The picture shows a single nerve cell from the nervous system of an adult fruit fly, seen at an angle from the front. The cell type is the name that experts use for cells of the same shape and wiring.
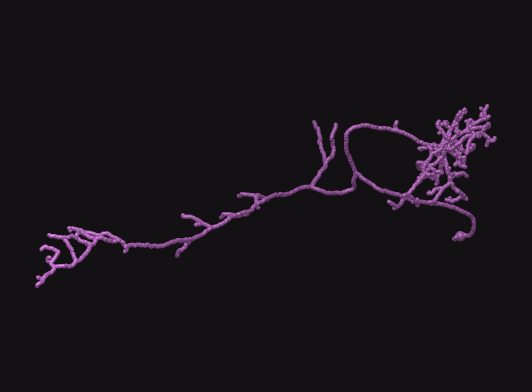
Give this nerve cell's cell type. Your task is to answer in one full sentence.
The cell type that this nerve cell has is IN08B058.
